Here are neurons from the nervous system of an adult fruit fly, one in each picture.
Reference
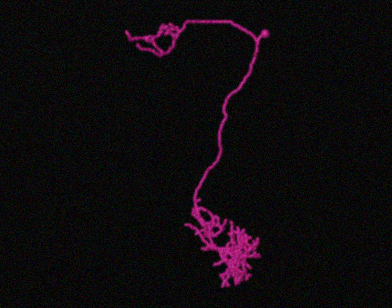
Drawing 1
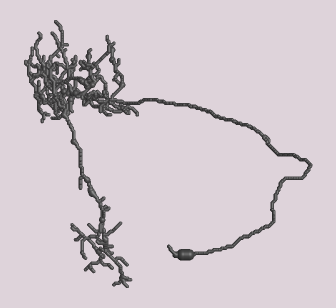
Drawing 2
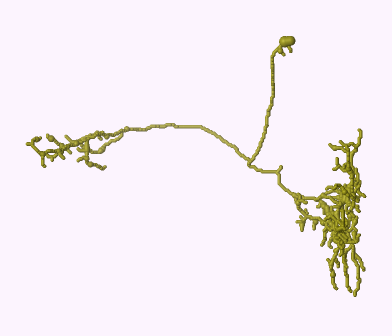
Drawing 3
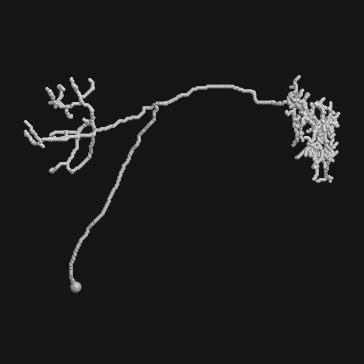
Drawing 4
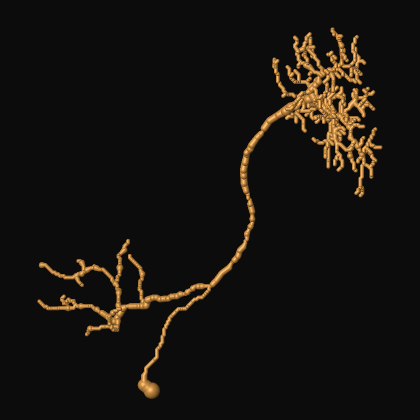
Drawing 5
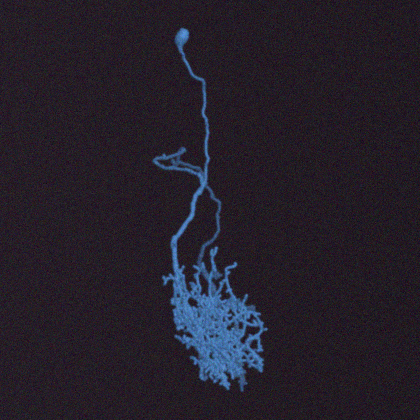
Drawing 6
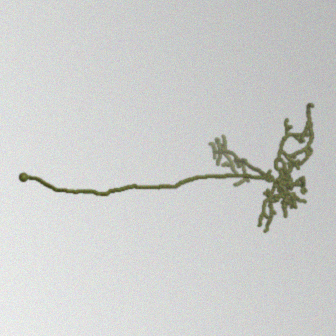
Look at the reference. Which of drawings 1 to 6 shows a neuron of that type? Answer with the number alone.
2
